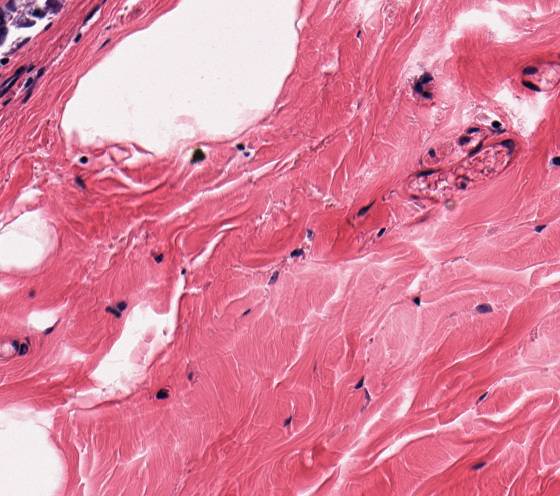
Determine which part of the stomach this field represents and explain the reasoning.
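That's dense connective tissue. Packed pink collagen bundles take up most of the field, and they run wavy. Between them sit only a few small, dark, elongated fibroblast nuclei.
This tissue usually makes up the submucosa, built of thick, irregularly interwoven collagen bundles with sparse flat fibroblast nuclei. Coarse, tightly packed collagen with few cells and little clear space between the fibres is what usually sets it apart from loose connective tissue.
There's no epithelium anywhere in view.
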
